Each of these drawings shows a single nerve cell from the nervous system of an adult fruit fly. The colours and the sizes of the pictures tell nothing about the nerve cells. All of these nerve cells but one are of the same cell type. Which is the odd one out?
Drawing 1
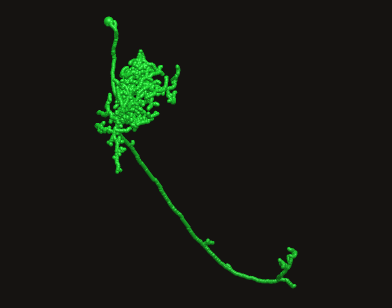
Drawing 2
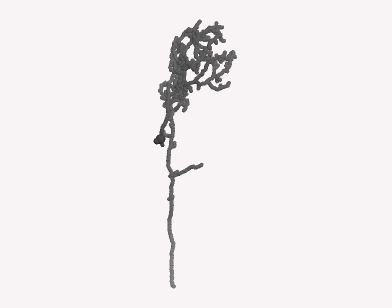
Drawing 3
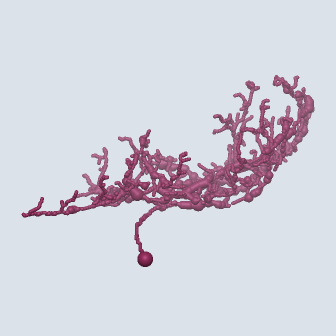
Drawing 1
